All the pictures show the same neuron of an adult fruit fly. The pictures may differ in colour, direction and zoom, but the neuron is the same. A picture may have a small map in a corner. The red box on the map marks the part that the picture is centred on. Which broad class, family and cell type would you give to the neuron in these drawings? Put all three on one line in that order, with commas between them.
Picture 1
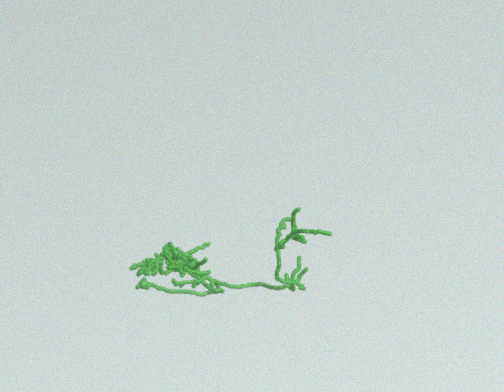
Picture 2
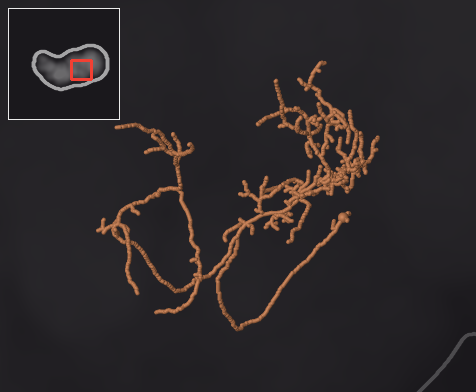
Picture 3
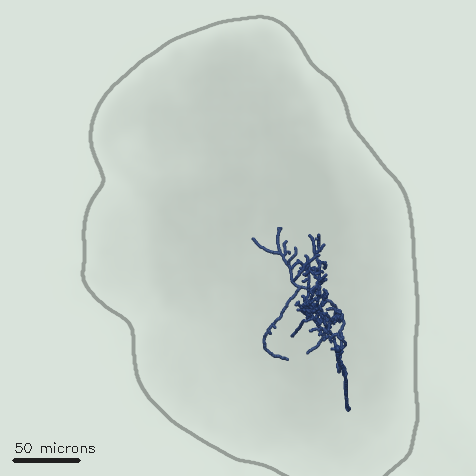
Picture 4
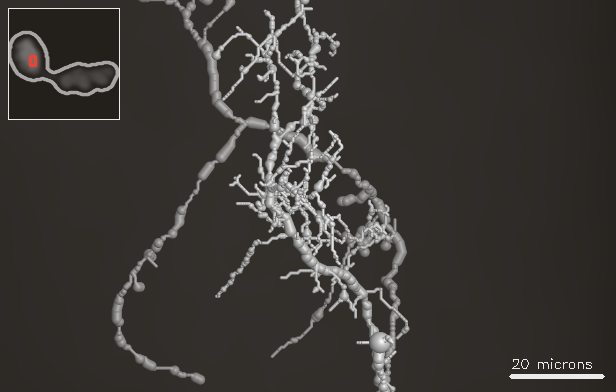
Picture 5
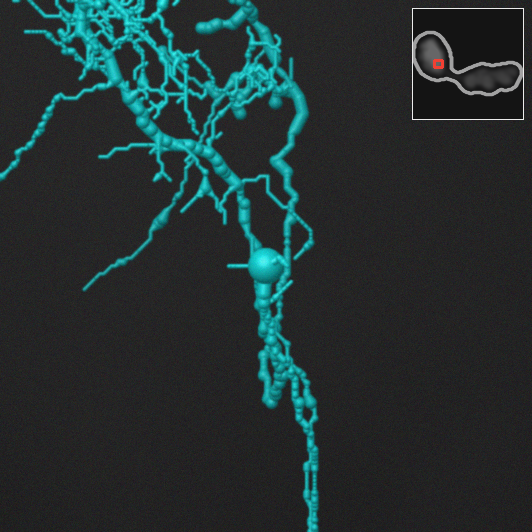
central-brain intrinsic neuron, hemilineage LB3, PS347_b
